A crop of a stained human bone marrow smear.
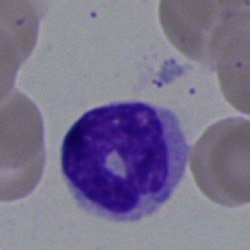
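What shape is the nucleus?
It is ring-shaped, with a small pale hole near its centre.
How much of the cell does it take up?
Most of it.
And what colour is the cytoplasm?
A pale greyish blue.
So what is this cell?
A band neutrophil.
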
